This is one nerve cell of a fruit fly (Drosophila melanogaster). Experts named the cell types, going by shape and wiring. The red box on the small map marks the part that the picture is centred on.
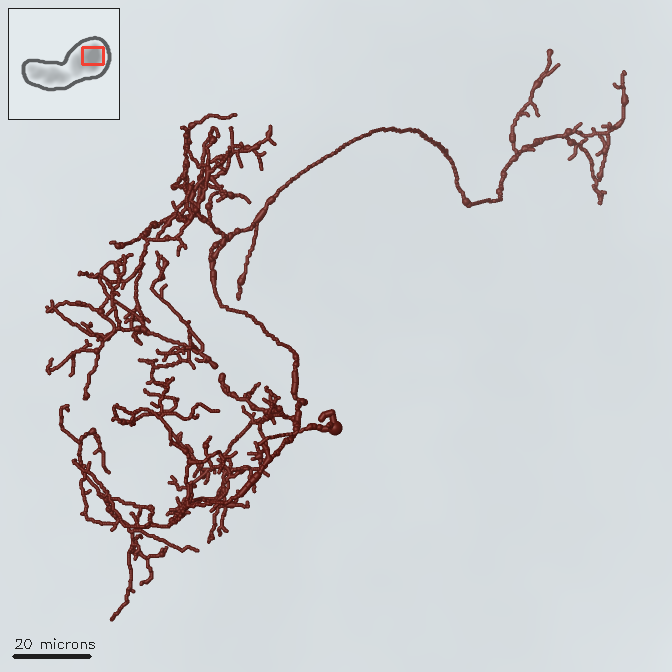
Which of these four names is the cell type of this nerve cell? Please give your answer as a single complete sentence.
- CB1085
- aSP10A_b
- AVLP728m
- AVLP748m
This nerve cell carries the cell type designation AVLP728m.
